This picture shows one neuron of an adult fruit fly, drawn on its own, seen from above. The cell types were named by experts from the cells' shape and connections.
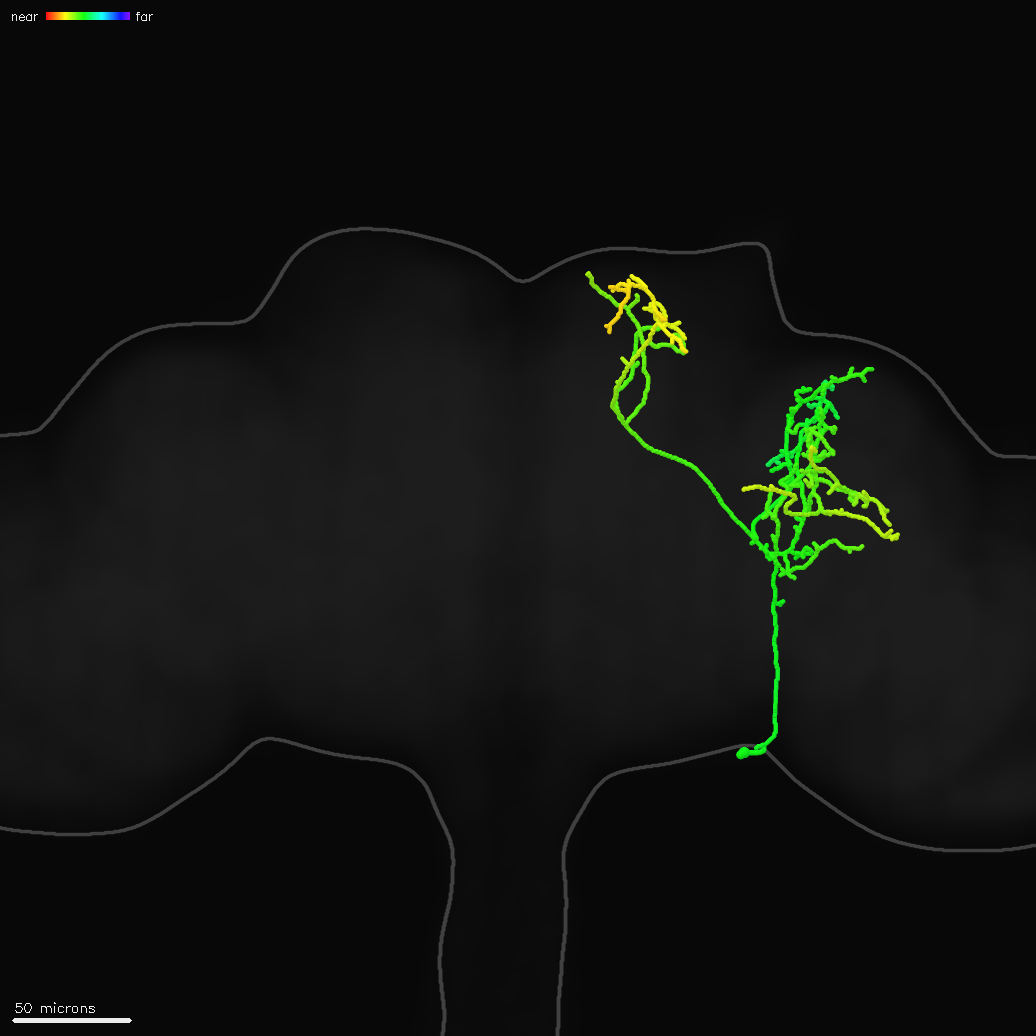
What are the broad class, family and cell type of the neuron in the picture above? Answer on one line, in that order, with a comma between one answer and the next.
central-brain intrinsic neuron, hemilineage VLPl&p1_posterior, CB3909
